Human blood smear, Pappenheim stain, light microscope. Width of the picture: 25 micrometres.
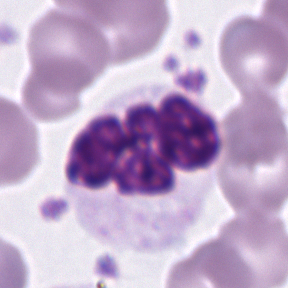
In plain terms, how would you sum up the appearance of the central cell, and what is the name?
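Looking at the nucleus, I see several connected lobes, its chromatin dark purple and coarsely clumped. The cytoplasm is pale pinkish-lilac, speckled with fine faint lilac granules. So this is a segmented neutrophil.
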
